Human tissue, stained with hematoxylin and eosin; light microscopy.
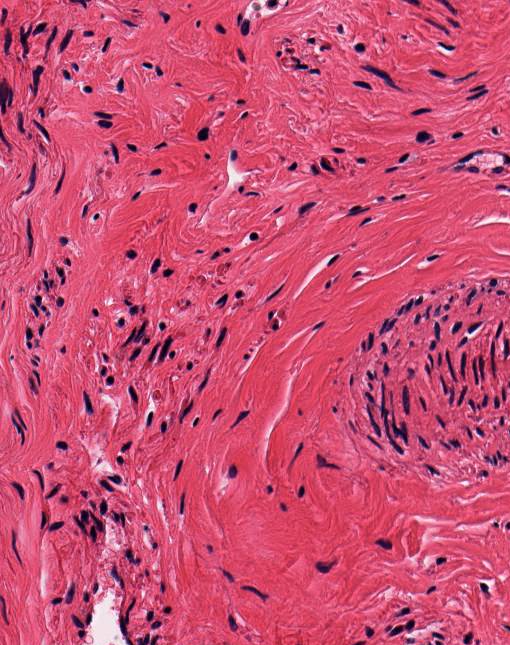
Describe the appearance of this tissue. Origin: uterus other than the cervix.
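Take your time: most of the field is dense pink collagen in thick bundles that run in wavy, swirling directions. Look for the scattered nuclei: they are small, dark and spindle-shaped to oval, and the scant cytoplasm around them is hard to make out against the collagen. Notice that no epithelium and no fat cells appear anywhere.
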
